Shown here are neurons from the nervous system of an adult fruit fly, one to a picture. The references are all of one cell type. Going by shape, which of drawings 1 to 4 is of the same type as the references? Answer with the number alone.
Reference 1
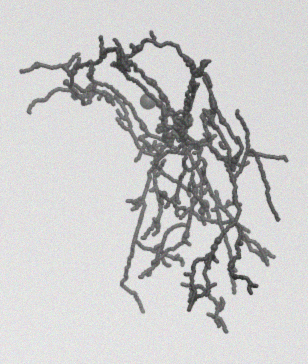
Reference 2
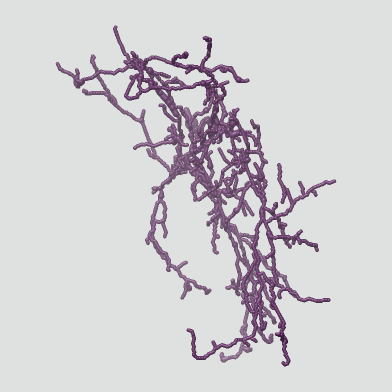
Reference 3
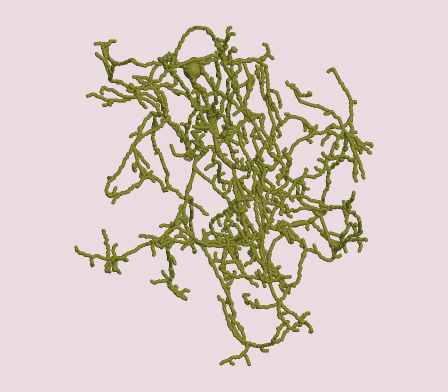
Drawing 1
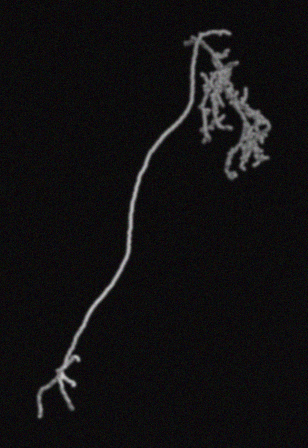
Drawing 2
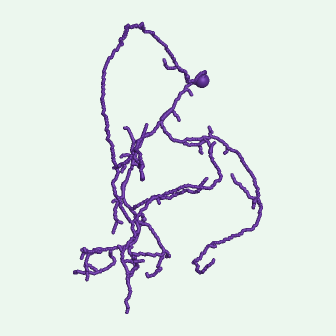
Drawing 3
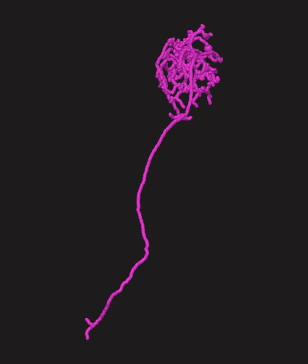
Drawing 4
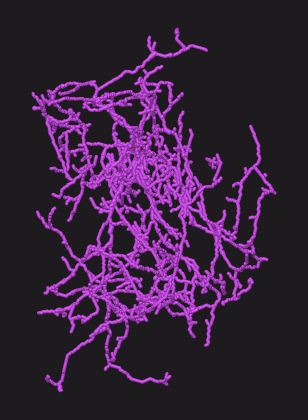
4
